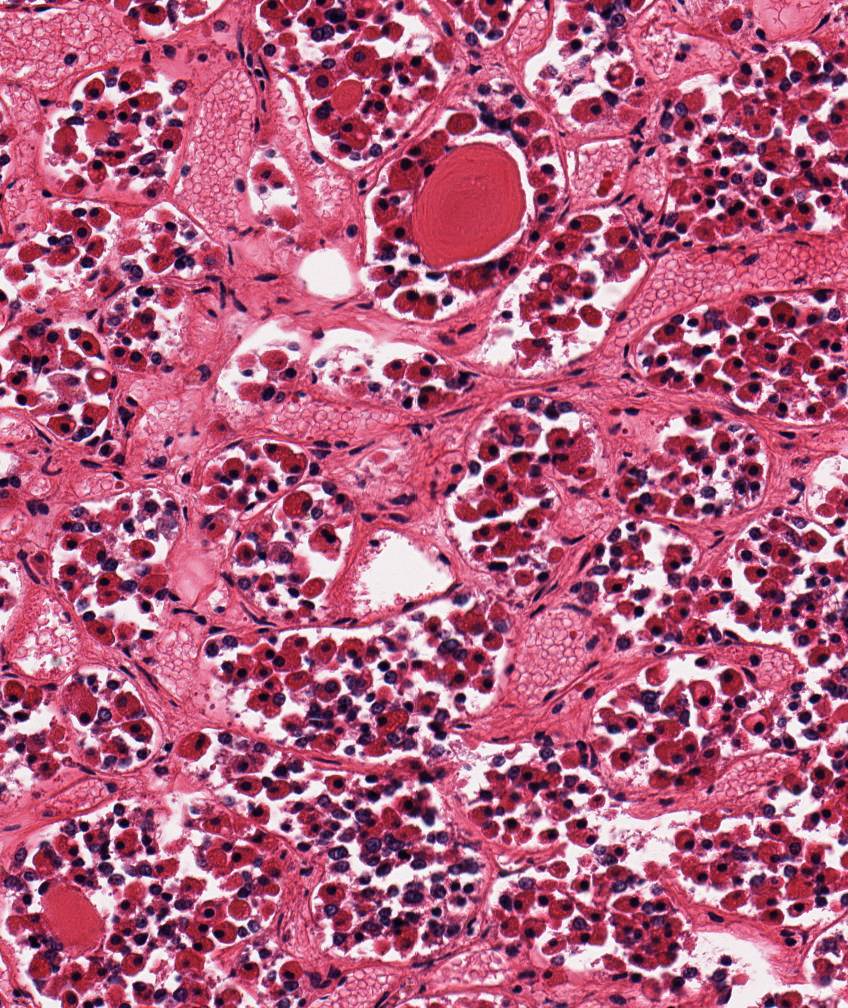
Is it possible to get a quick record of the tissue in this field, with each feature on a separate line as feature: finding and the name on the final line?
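Pattern: rounded nests, parted by thin pink fibrous septa, throughout the field
Cytoplasm: notice bright red cells mixed with purplish ones in each nest
Nest nuclei: small, round, darkly stained
Corner: a second, smaller homogeneous red oval body, lower left
Name: pituitary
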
